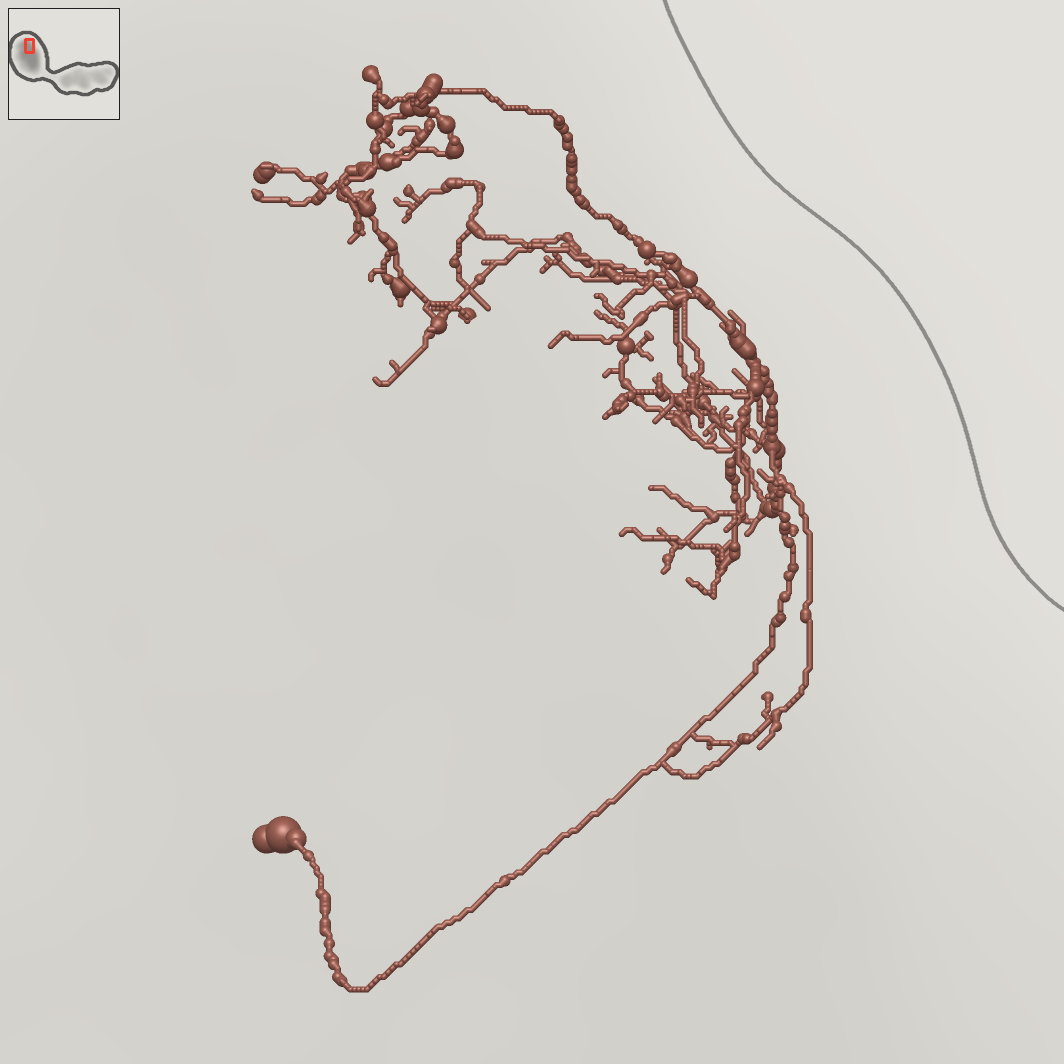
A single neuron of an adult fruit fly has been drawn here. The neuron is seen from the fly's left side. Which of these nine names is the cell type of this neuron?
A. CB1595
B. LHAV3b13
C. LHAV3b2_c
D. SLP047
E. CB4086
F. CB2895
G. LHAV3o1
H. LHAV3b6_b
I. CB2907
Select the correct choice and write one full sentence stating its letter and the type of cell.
The type of the neuron is cell type CB2907, option I.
